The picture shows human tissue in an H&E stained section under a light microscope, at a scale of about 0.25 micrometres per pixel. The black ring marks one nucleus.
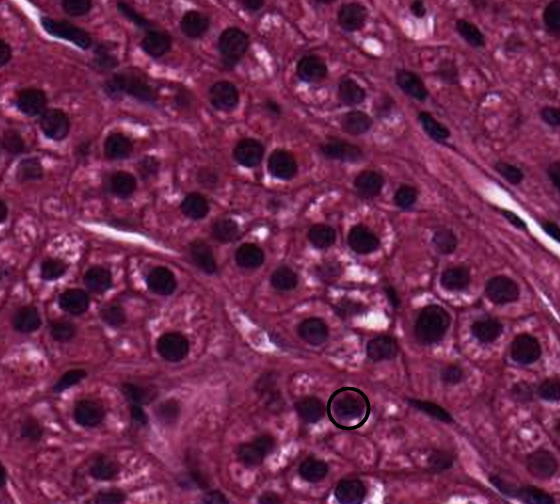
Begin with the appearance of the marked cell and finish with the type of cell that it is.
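The nucleus is round and dark, about the same size as the nuclei of the neighbouring cells. The cytoplasm around the nucleus is pink-purple, with small clear spots that give it a finely bubbly look. The cell sits closely packed in a group of similar cells with round dark nuclei, without a visible lumen between them. This is an adrenal cortical cell.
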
